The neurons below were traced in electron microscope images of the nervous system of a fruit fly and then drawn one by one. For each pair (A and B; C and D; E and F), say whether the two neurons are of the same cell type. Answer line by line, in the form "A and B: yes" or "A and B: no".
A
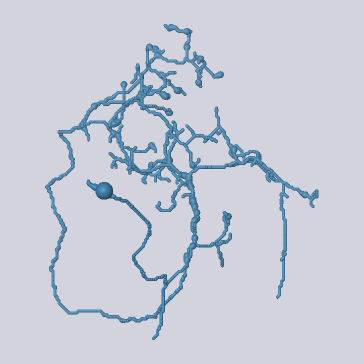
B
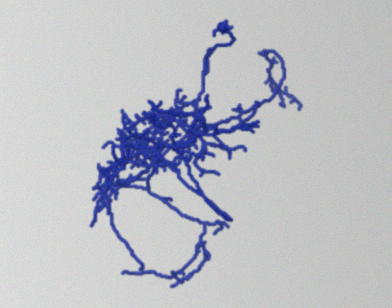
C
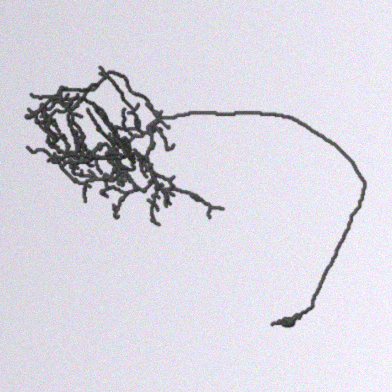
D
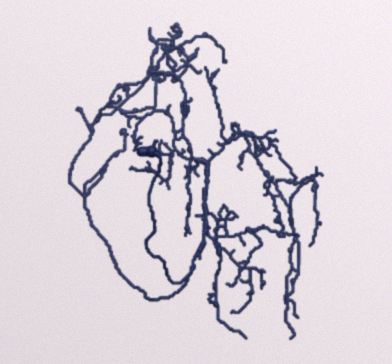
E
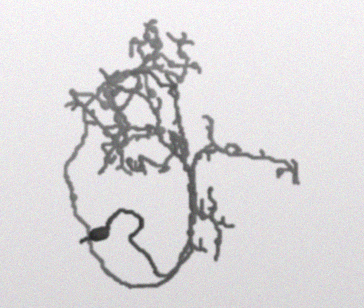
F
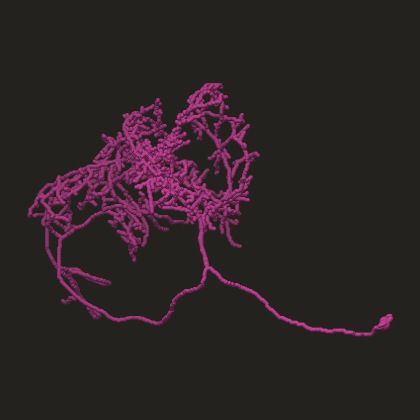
A and B: no
C and D: no
E and F: no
